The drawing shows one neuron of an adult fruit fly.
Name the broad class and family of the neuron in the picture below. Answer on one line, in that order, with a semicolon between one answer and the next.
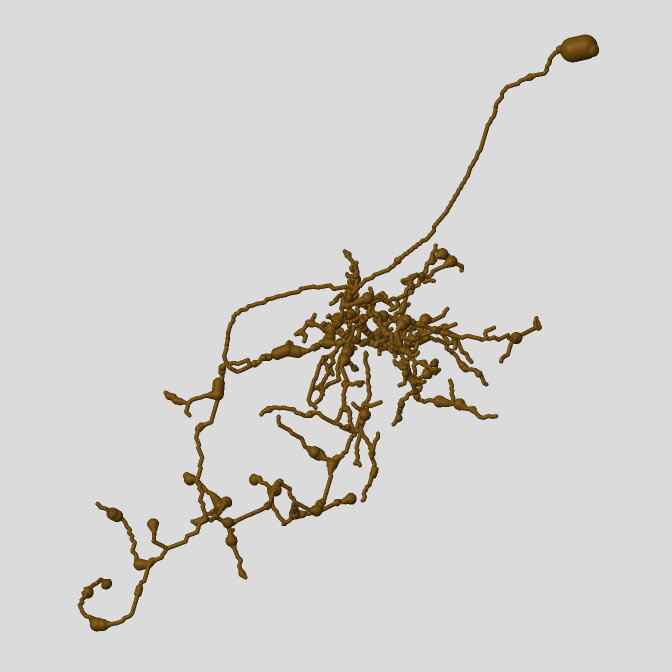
nerve-cord intrinsic neuron; hemilineage 14A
